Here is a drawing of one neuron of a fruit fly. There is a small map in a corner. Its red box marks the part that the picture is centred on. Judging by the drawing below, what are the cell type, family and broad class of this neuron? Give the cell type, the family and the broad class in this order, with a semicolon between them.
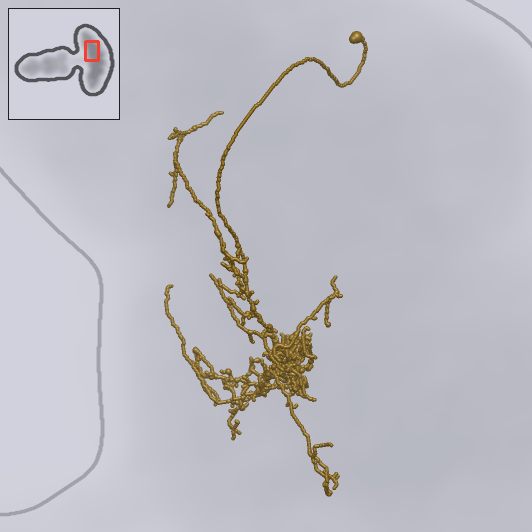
CL013; hemilineage SLPav2; central-brain intrinsic neuron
